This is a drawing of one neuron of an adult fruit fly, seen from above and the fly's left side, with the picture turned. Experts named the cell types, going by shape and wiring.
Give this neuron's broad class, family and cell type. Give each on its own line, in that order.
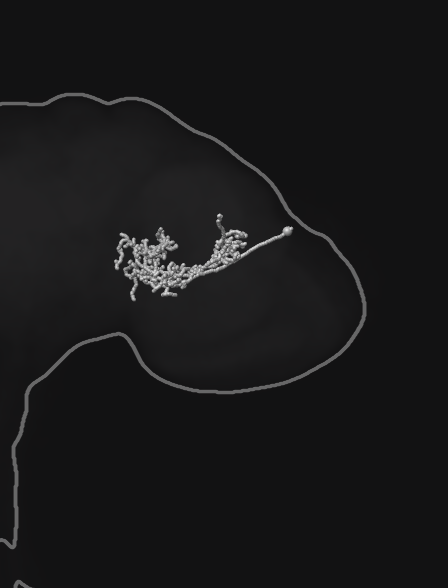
central-brain intrinsic neuron
hemilineage LHl4_posterior
LHPV2i1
